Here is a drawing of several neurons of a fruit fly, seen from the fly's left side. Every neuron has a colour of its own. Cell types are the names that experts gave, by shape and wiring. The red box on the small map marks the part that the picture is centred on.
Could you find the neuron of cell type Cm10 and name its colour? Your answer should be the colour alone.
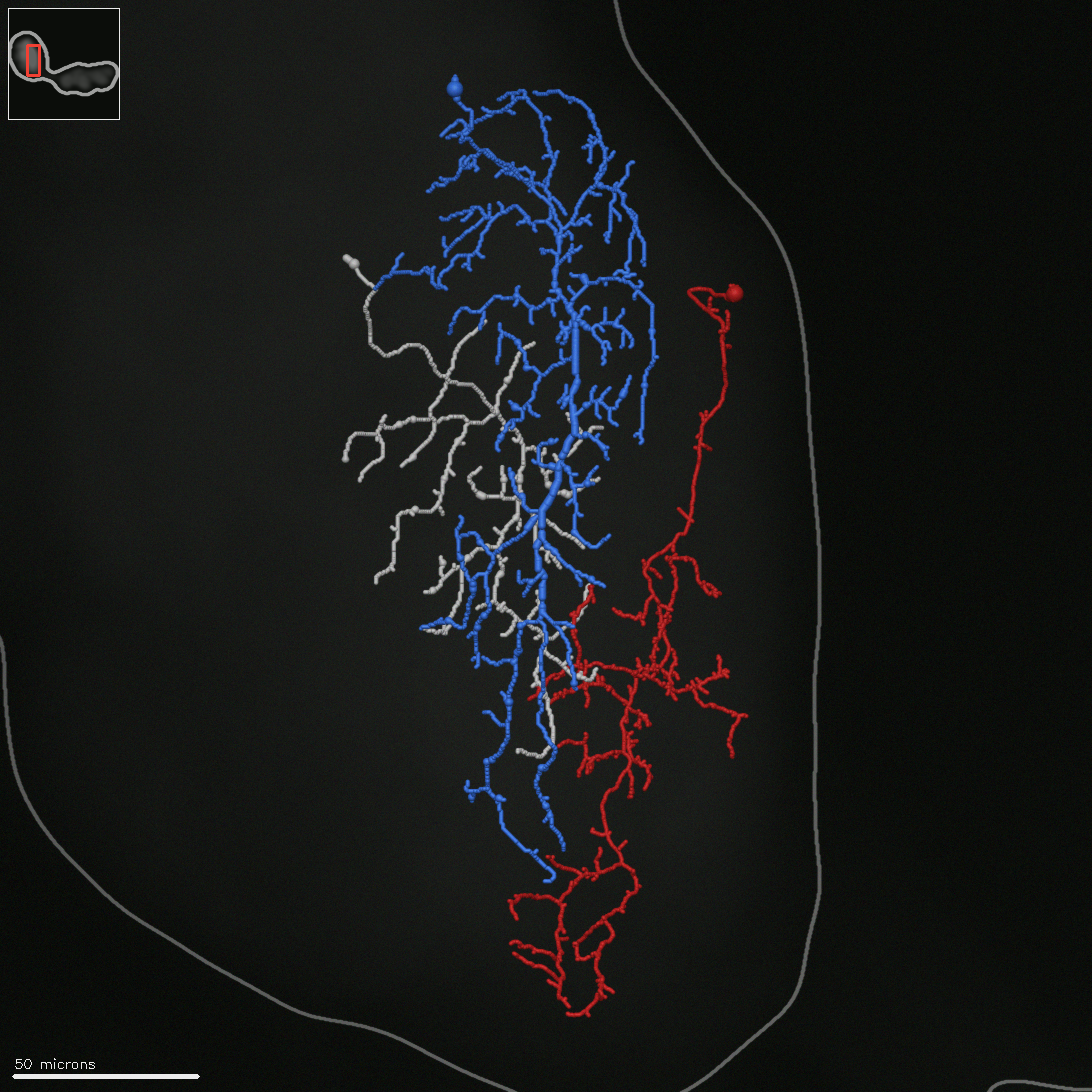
red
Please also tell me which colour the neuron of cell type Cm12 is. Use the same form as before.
white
